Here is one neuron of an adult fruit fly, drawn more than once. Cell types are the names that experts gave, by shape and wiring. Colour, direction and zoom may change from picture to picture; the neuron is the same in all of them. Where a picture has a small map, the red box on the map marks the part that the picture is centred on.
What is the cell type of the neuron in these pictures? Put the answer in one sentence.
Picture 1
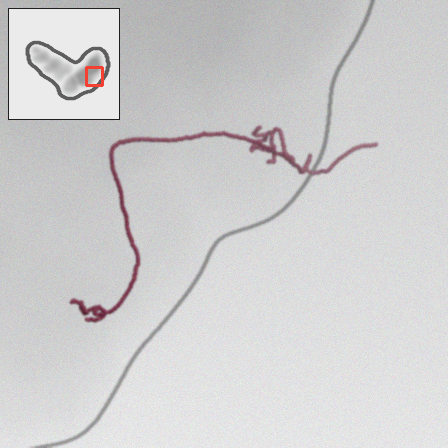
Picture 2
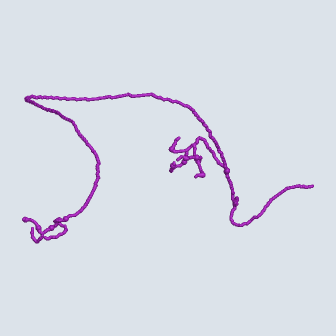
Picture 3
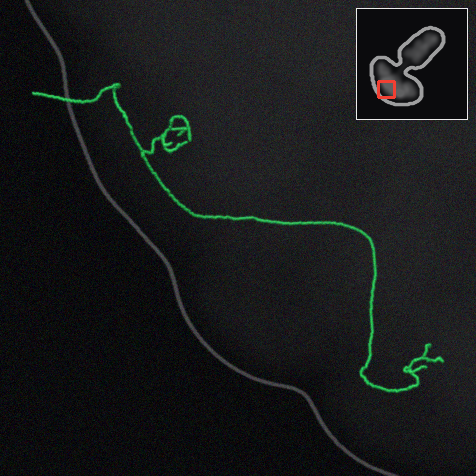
The cell type is ORN_DC3.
